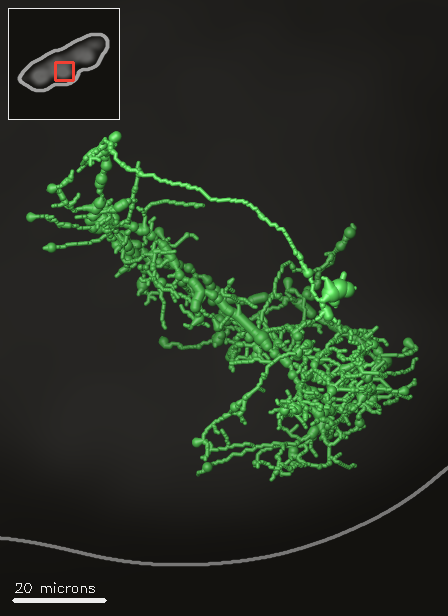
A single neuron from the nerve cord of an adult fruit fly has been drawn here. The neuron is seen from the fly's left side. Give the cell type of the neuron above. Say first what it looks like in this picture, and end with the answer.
By the scale bar it is about 85 microns wide in this view. In this view it is about as wide as it is tall. Its broad class is nerve-cord intrinsic neuron. The cell type is IN12B022.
